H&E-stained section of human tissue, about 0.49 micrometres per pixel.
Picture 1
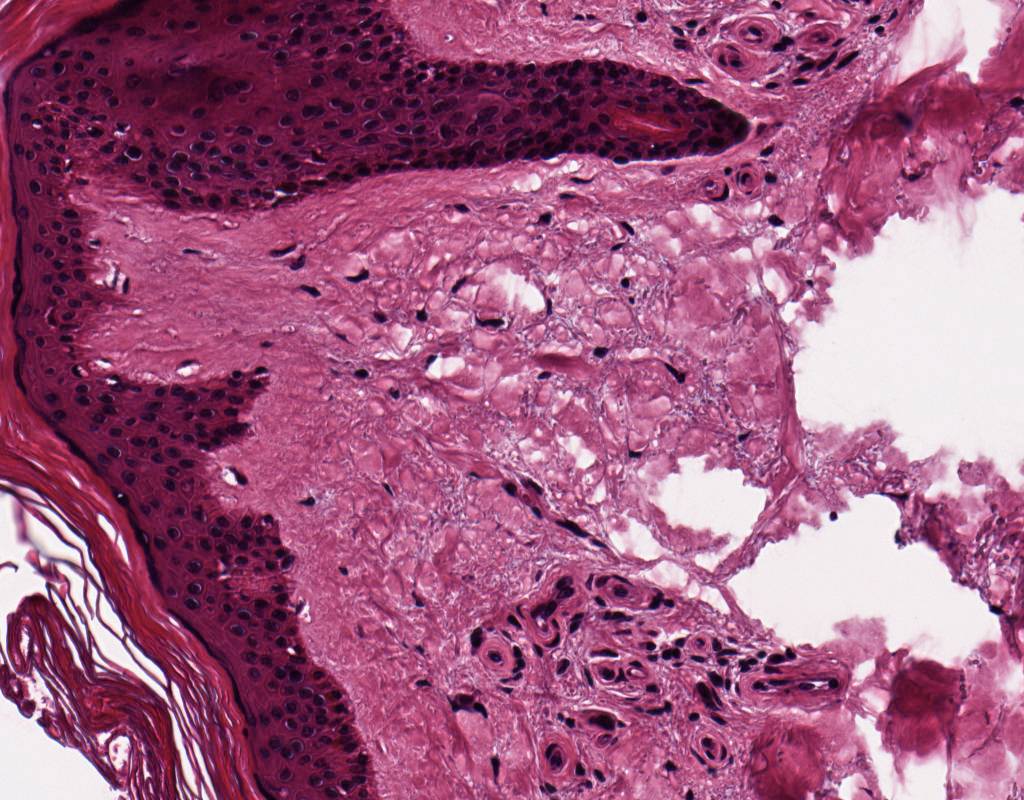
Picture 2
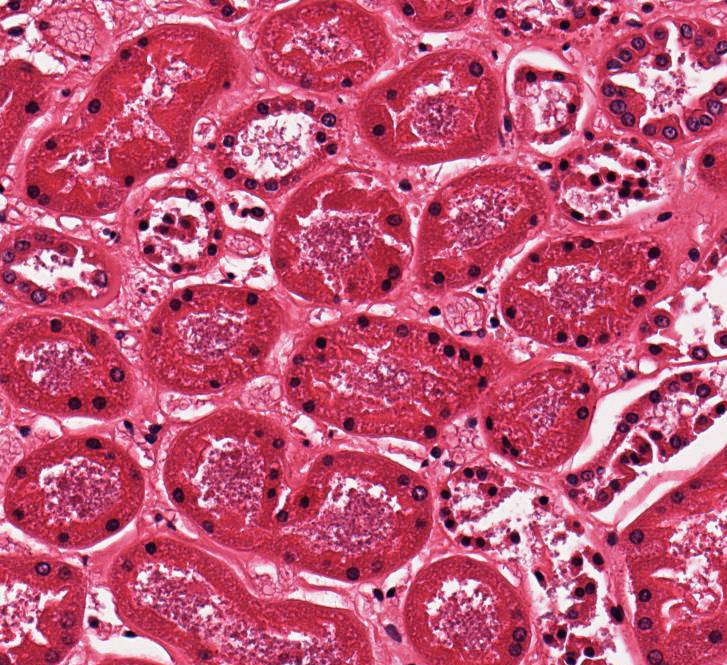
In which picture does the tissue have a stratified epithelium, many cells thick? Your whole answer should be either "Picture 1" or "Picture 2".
Picture 1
